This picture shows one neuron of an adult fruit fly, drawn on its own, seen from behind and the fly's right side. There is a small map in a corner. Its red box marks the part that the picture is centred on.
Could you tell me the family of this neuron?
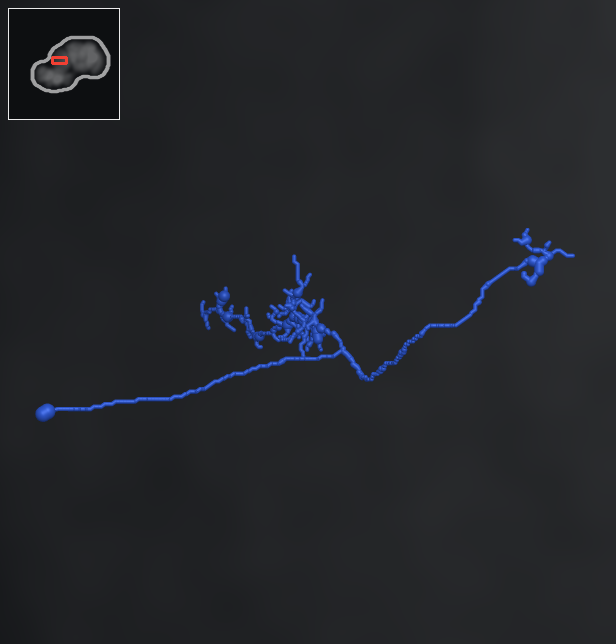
T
